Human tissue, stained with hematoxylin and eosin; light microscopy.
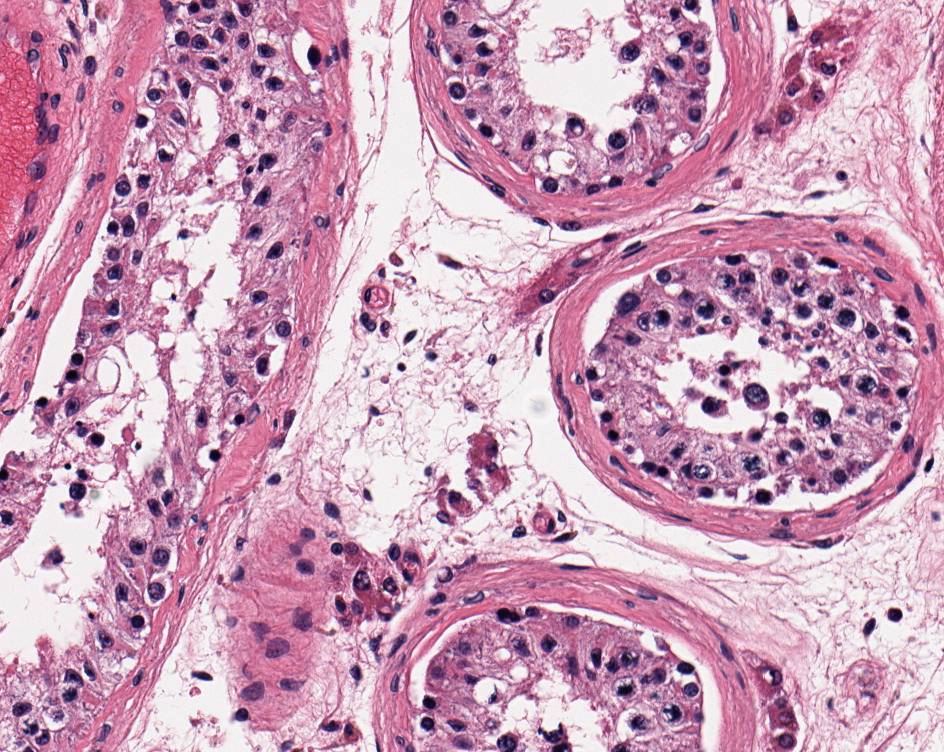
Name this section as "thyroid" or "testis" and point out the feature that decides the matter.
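It is testis. First: the tubules are lined by a stratified epithelium several cells deep around an irregular central lumen.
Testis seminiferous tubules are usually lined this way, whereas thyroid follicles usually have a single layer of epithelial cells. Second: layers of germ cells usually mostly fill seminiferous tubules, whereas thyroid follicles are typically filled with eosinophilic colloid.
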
